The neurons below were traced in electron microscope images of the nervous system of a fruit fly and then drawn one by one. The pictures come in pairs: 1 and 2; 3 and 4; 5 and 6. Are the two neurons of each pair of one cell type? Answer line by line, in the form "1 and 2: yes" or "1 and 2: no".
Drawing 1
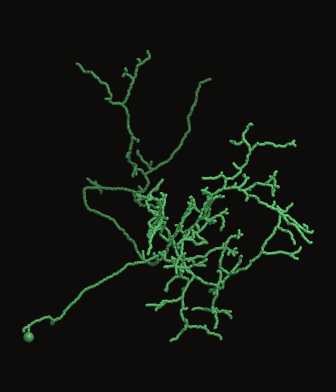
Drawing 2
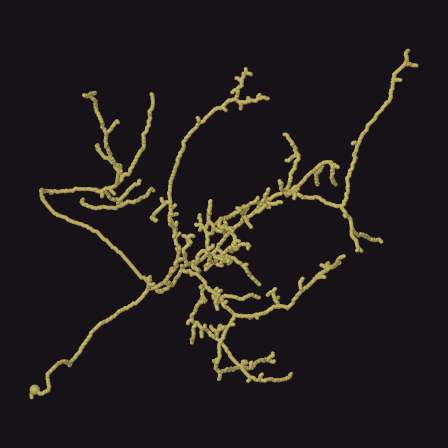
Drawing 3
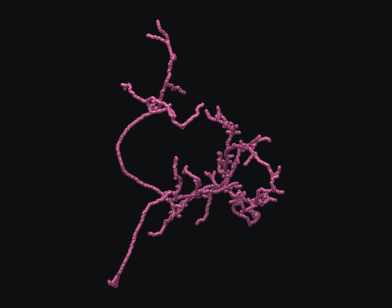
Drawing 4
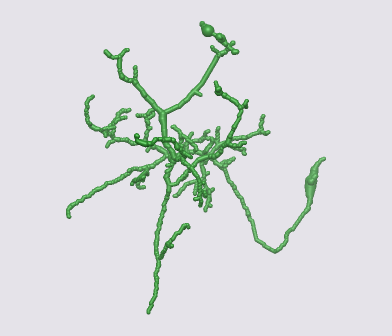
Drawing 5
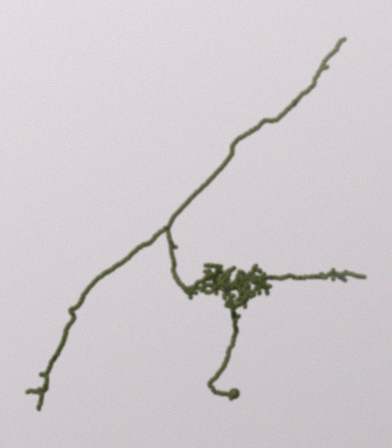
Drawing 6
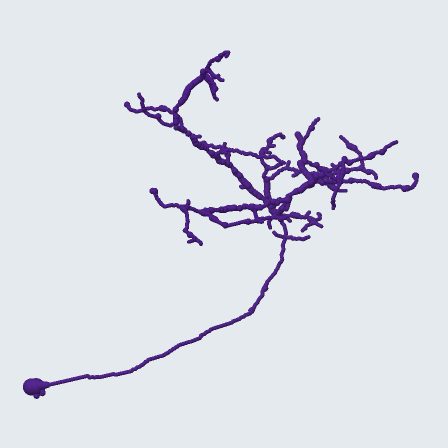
1 and 2: yes
3 and 4: no
5 and 6: no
